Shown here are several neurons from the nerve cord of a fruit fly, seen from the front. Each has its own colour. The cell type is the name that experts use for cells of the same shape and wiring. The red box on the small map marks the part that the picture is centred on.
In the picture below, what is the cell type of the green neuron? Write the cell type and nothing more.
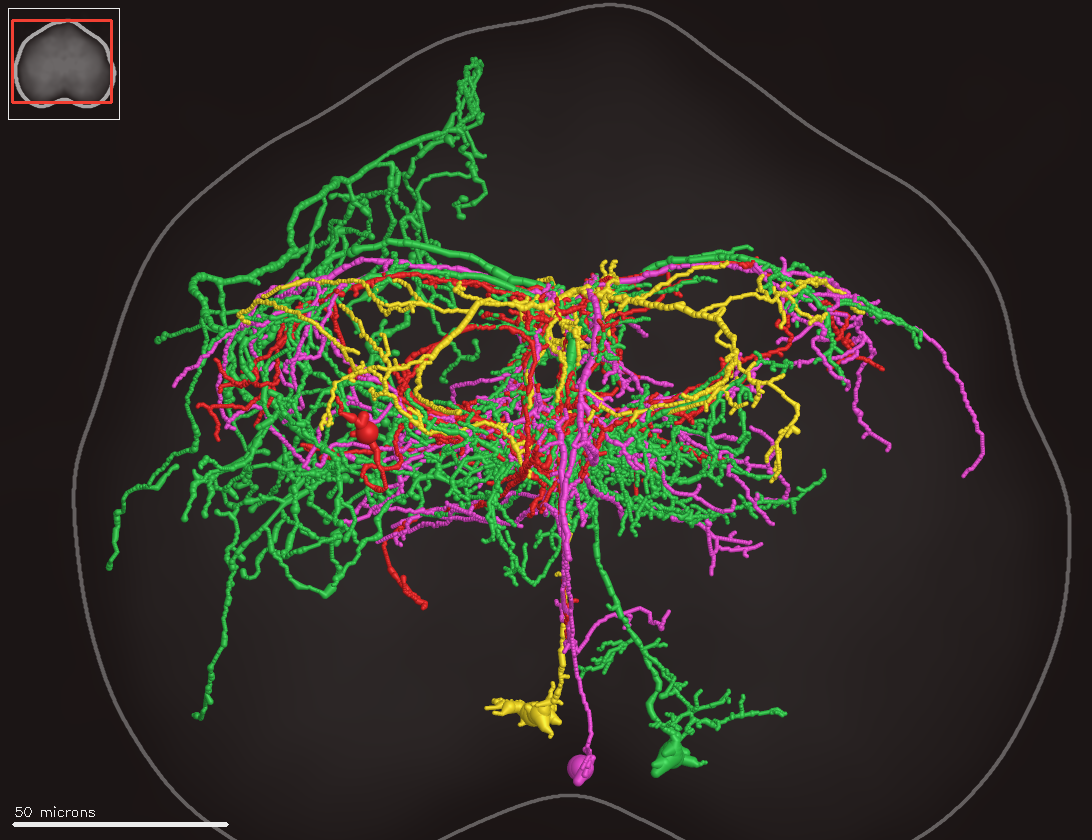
IN27X001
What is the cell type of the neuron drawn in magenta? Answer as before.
AN27X016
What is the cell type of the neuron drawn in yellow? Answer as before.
EA00B022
